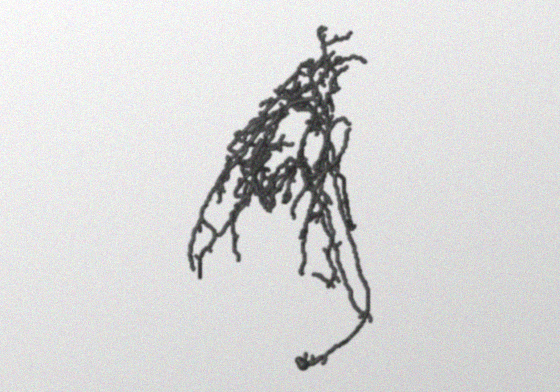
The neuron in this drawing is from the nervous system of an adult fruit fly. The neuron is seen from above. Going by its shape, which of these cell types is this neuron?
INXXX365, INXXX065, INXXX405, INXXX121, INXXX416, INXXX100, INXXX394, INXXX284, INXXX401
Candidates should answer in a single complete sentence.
The neuron belongs to cell type INXXX284.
